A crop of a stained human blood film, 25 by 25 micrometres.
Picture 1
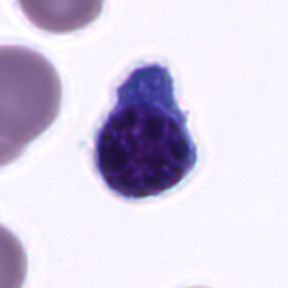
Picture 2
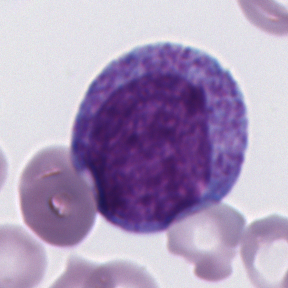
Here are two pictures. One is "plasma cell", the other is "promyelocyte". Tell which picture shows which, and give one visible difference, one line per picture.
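Picture 1 is a plasma cell. The cell is rounded below and drawn out into an irregular bulge at the top.
Picture 2 is a promyelocyte. The cell outline is round and smooth.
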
